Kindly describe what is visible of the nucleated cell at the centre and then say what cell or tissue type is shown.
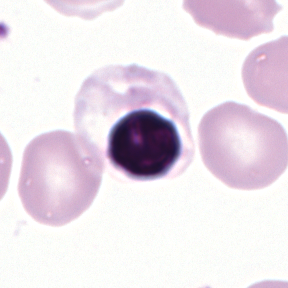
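Staining a very dark purple, almost black, the nucleus holds dense, condensed chromatin. No nucleoli are visible in it. The cytoplasm is a very pale pinkish-grey, nearly colourless. The cell outline is irregular rather than smoothly round. The cell is a normoblast.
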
